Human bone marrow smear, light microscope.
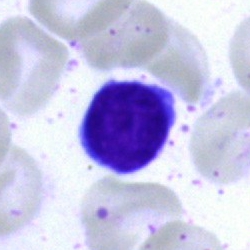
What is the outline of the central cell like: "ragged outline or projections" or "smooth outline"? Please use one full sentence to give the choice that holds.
The cell is bounded by a smooth edge without blebs or tags.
